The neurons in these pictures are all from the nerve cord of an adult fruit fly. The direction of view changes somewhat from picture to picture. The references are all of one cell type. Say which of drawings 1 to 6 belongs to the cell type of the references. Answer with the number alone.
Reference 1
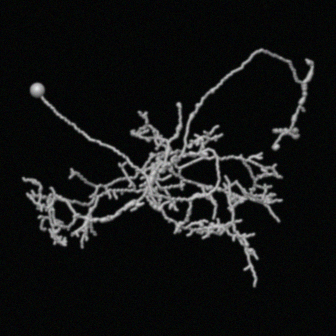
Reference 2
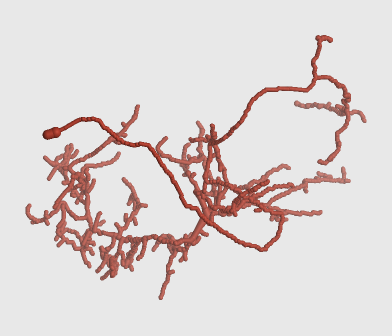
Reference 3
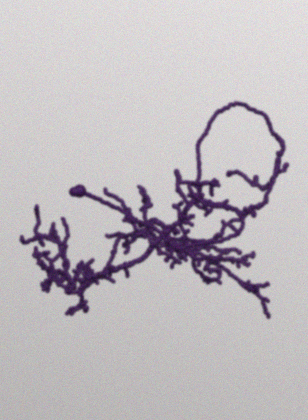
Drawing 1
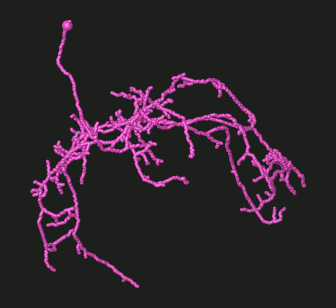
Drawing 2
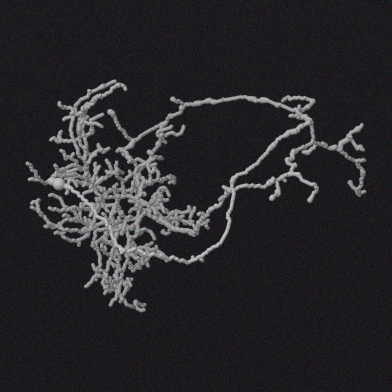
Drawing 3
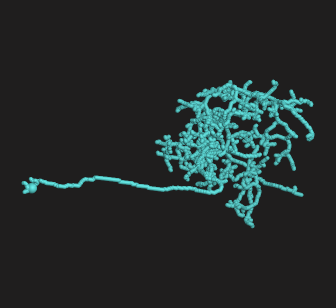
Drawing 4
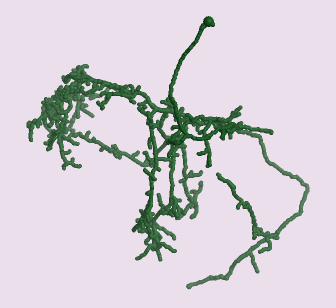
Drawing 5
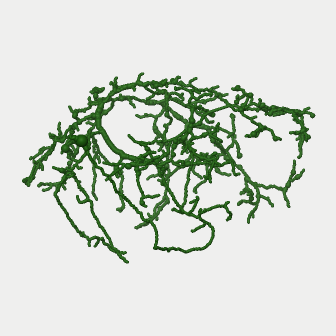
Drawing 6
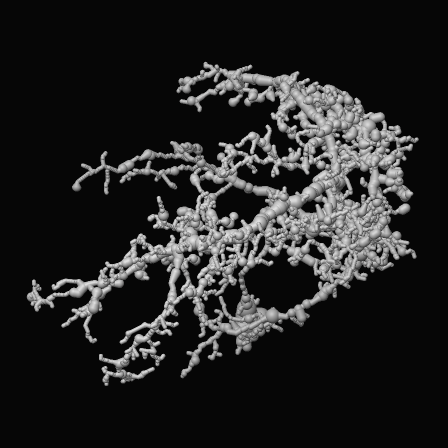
4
